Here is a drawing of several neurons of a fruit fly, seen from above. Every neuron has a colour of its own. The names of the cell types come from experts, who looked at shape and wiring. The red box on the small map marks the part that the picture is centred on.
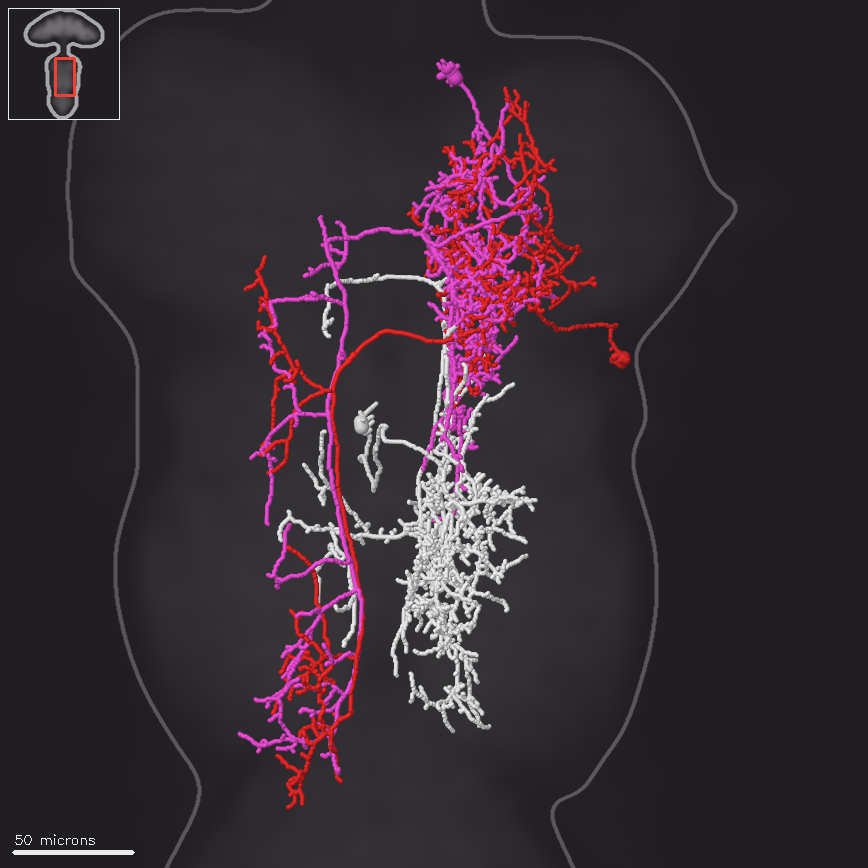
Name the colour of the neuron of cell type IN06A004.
red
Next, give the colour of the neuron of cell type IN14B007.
magenta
